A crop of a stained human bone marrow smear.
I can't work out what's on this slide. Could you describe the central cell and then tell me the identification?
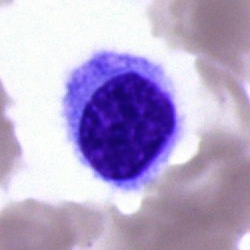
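Off-centre toward the lower right of the cell lies the nucleus. Its chromatin is dark purple and coarsely clumped, and no distinct nucleolus stands out. The cytoplasm shows no clear vacuoles. This is a hairy cell.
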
